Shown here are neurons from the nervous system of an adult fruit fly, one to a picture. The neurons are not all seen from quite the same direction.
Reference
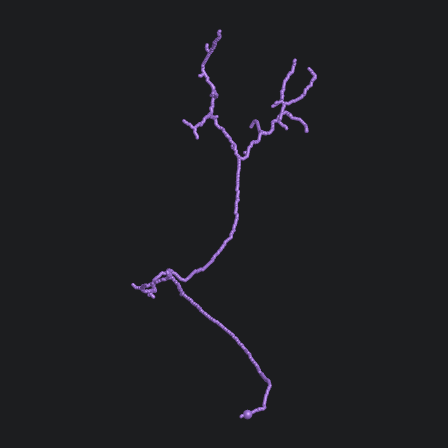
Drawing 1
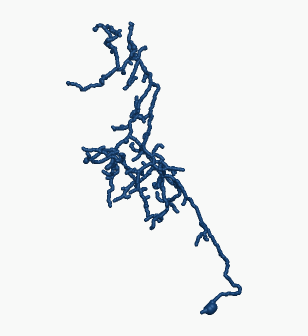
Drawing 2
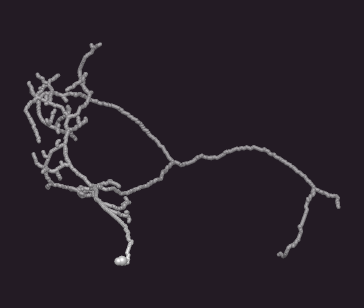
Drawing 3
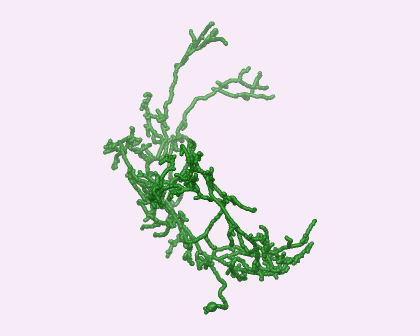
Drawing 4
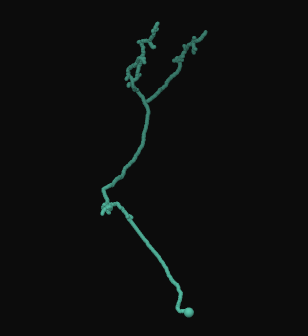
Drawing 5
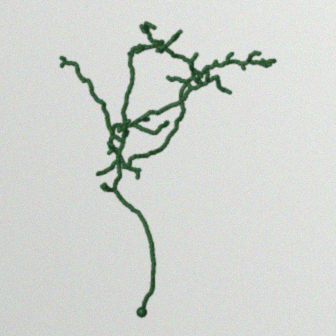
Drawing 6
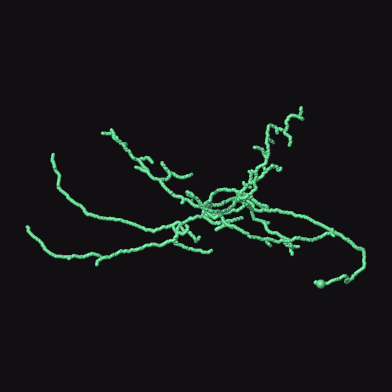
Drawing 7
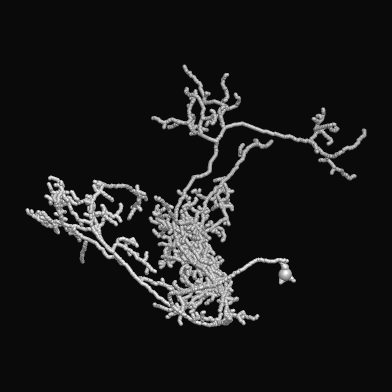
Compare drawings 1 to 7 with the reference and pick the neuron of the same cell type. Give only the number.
4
